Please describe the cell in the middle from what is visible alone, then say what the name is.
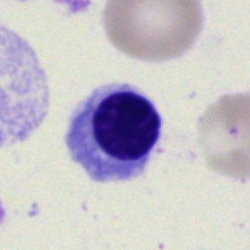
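Outline irregular, small bulges. Nucleus off-centre, toward right side. Chromatin dense, very dark purple. Cytoplasm widest left of nucleus. Name: erythroblast.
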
